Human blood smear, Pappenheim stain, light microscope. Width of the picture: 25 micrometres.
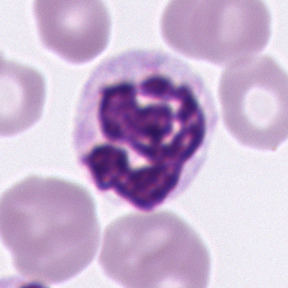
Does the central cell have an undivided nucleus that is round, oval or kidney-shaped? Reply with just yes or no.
No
